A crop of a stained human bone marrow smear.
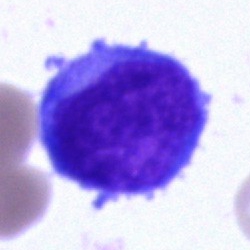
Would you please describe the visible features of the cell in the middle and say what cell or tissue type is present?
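Start at the edge, where small knobby blebs project from the surface, most plainly along the top and bottom. The nucleus fills most of the cell, leaving a thin rim of deep blue cytoplasm that is widest at the upper left. This is a blast.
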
